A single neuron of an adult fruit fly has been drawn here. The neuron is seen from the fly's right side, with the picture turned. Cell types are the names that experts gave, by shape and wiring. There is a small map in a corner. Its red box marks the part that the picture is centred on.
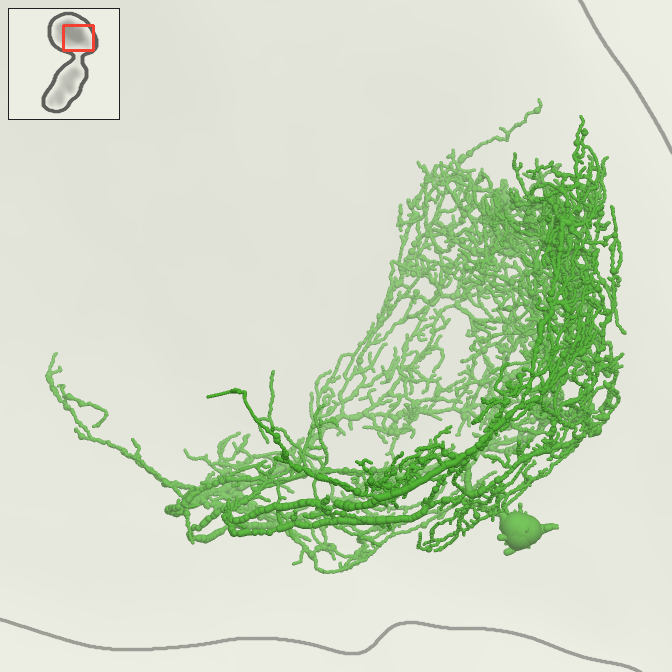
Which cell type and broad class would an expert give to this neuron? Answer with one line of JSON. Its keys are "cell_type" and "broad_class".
{"cell_type": "GNG002", "broad_class": "central-brain intrinsic neuron"}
